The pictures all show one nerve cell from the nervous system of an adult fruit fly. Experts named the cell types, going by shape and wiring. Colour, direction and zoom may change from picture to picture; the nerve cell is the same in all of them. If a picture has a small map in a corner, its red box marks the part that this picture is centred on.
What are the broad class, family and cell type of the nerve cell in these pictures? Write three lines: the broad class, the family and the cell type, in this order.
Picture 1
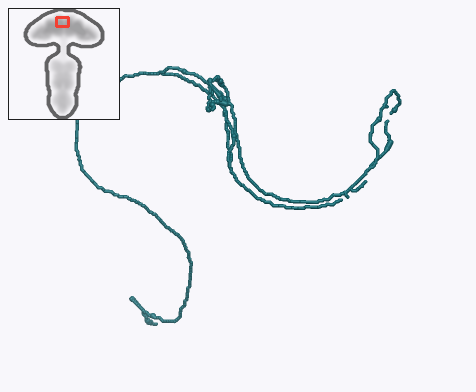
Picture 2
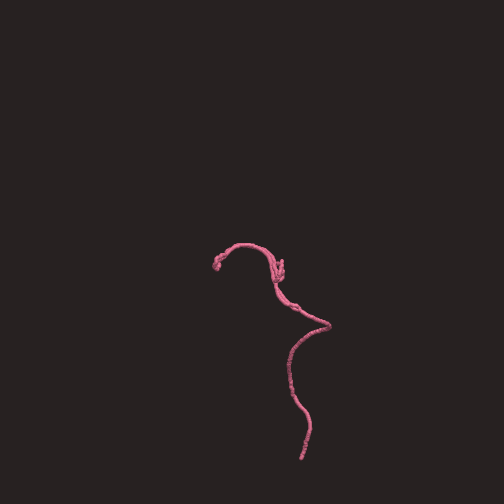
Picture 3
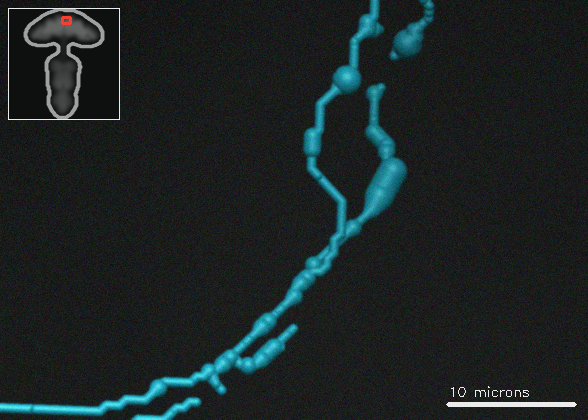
sensory neuron entering the brain
class olfactory
ORN_VM7d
